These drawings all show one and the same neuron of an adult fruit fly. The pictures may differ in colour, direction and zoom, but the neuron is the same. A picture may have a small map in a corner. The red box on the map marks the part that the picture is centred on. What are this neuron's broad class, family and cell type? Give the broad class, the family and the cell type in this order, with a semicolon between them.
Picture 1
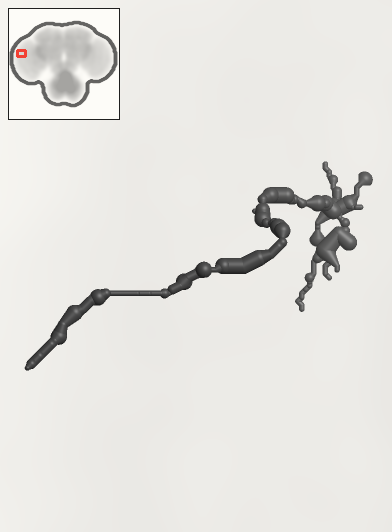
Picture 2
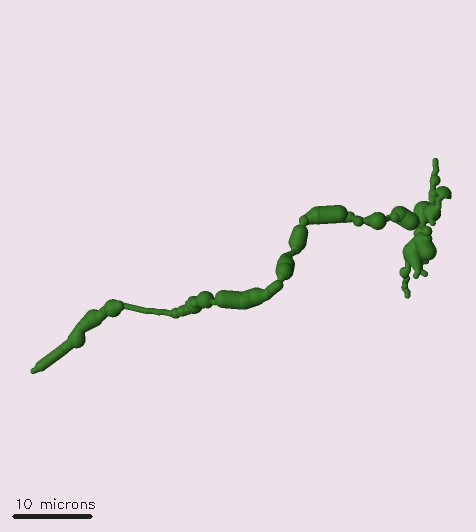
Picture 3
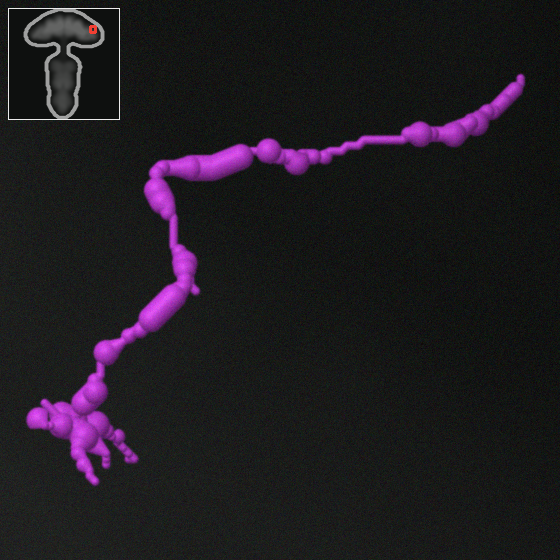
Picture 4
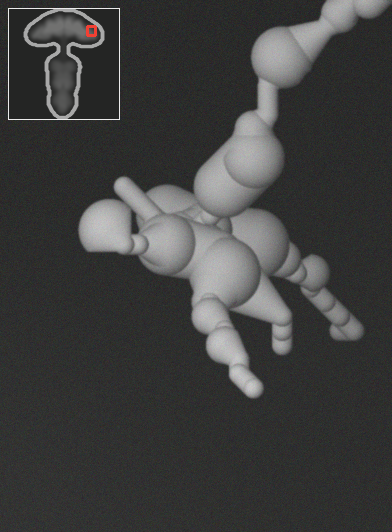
optic-lobe intrinsic neuron; L; L3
